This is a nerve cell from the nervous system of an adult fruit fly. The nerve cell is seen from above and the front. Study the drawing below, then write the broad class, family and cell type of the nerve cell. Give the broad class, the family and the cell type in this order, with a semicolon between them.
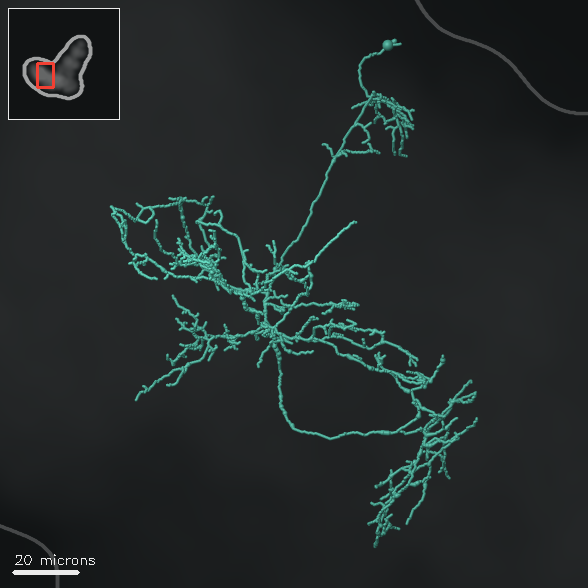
central-brain intrinsic neuron; hemilineage SMPpv2_ventral; VES203m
